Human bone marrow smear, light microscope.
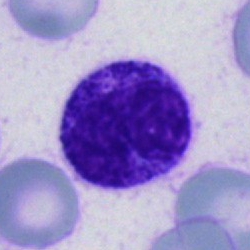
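Basophil at the centre of the marrow smear. Taking each point in turn: the outline is round, no vacuoles are seen inside, and the surface shows no projections. Last, the surroundings: red cells lie nearby, but none of them touches the cell.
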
